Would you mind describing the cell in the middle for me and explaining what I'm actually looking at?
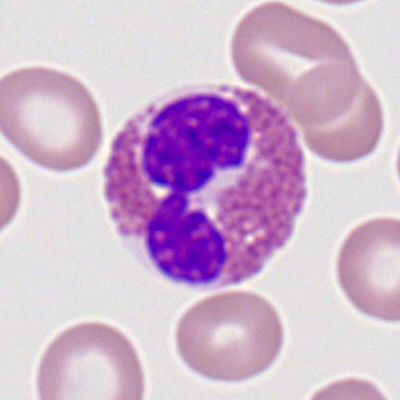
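Starting with the nucleus: it has two lobes joined by a narrow connection. Next, the chromatin: dark purple and coarsely clumped. Then the cytoplasm: packed with coarse, round, orange-pink granules. Between the two nuclear lobes lies a small pale area with few granules. Last, the name: this cell is an eosinophil.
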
